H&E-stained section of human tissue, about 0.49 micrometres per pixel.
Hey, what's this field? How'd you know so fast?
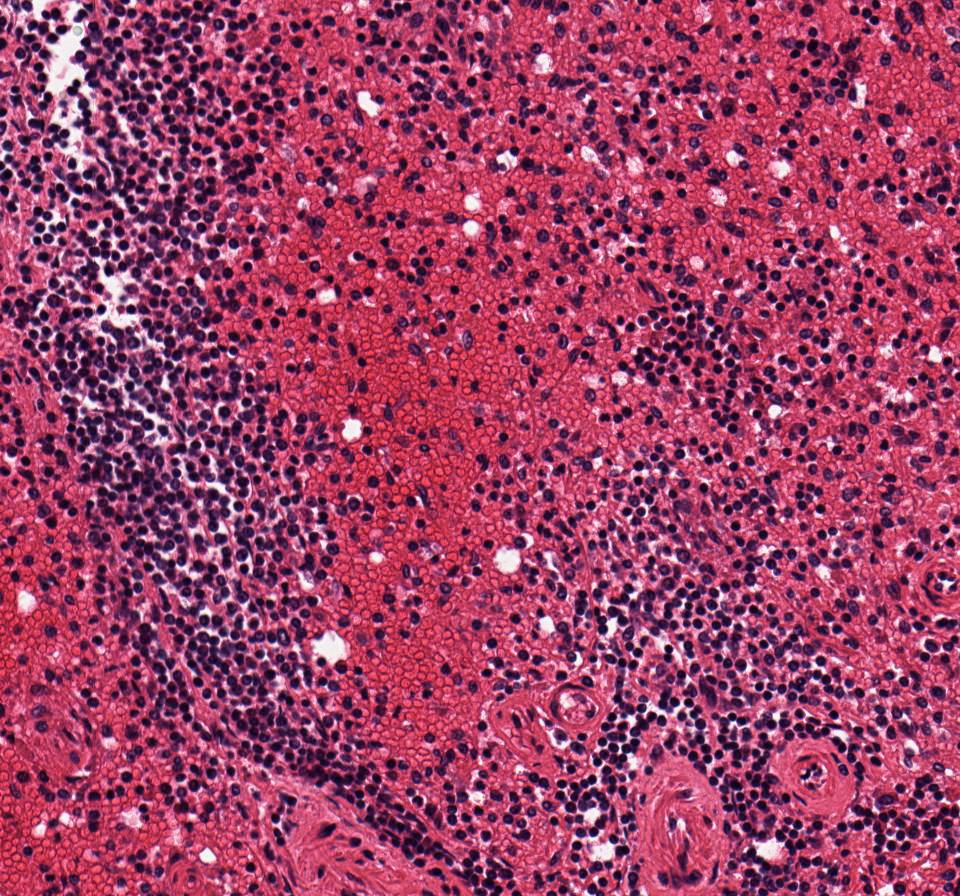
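Red pulp of the spleen is the main tissue here. Closely packed red blood cells fill most of the field, most solidly centrally and at upper right.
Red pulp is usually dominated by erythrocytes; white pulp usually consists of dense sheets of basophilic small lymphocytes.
A dense band of small lymphocytes with small, round, dark nuclei and very scant cytoplasm runs diagonally from the upper left corner toward the lower centre. Several small arterioles, with thick, concentrically layered pink walls and narrow lumens, are cut across near the bottom and lower right.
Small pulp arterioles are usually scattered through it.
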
